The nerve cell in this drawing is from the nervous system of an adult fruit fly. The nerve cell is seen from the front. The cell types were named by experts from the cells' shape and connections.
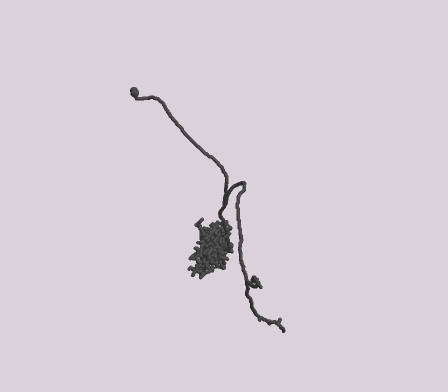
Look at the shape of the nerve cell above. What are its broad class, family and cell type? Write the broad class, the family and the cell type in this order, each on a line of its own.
nerve-cord intrinsic neuron
hemilineage 23B
IN23B067_b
